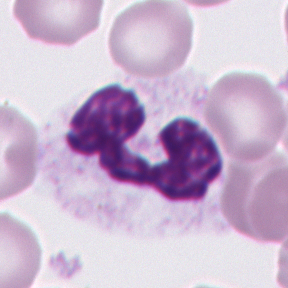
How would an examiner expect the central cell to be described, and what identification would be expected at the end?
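Nucleus: two large dark lobes joined by a thick chromatin band. Chromatin dark purple, coarsely clumped. No nucleoli visible. Cytoplasm free of clear vacuoles. Cell: segmented neutrophil.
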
